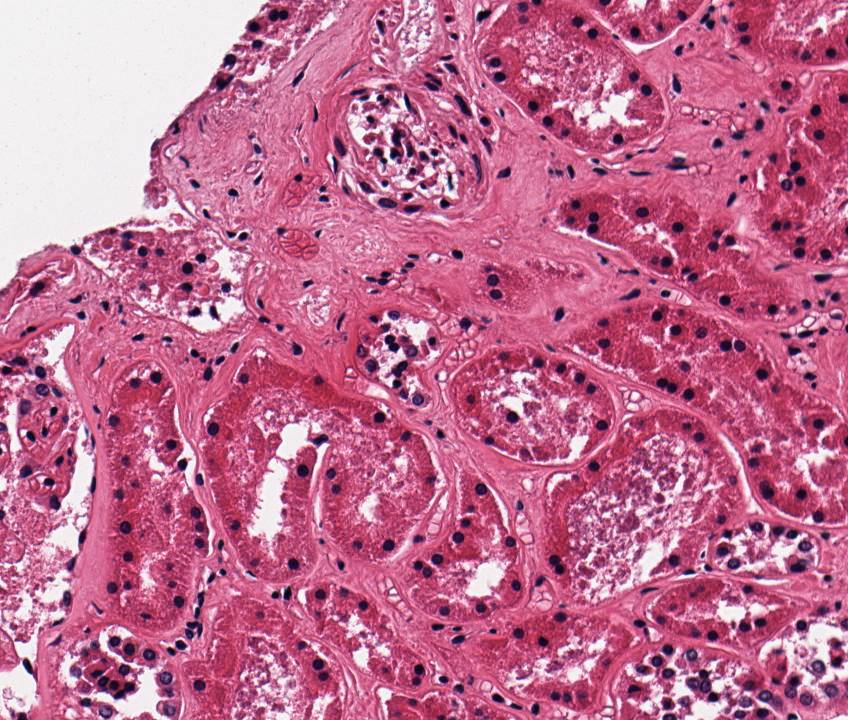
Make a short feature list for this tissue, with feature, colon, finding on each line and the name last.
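Tubule lining: a single layer of cells
Cytoplasm: abundant, granular, eosinophilic
Nuclei: small, round, dark
Upper left corner: blank background beyond the torn tissue edge
Name: renal cortex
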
